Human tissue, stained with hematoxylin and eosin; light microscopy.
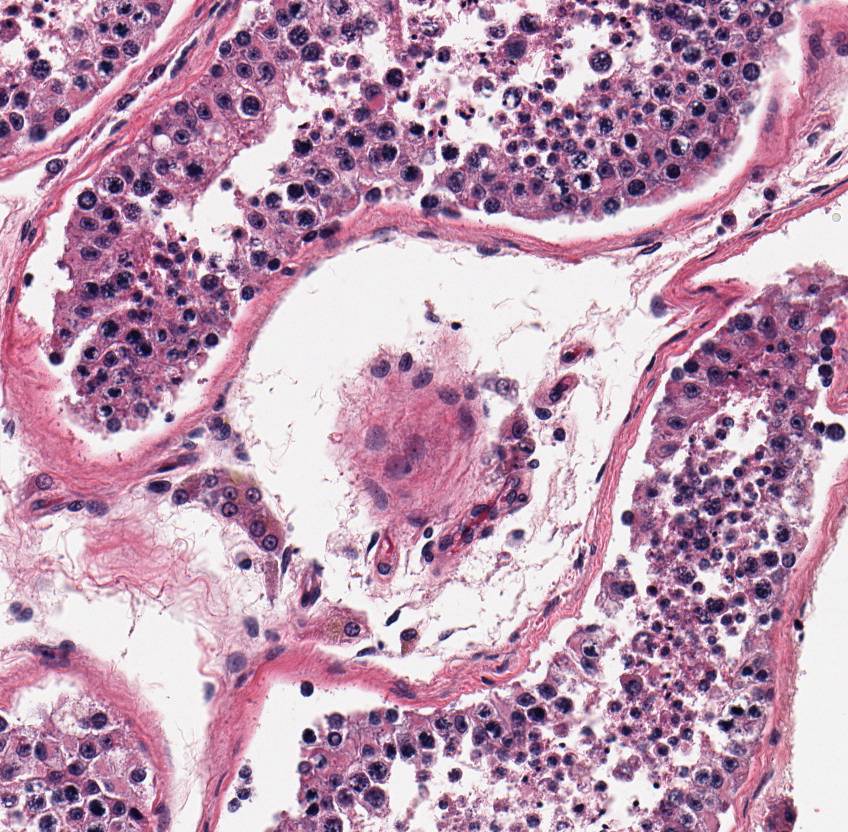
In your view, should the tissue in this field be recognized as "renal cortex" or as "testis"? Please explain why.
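It's testis. What decides it is the cross-cut seminiferous tubules, filled by many layers of germ cells with round, dark nuclei. They surround a wide, pale interstitial space in the middle of the field. Many of the nuclei inside the tubules have coarse, clumped dark chromatin. There are no fat cells anywhere in the field.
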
